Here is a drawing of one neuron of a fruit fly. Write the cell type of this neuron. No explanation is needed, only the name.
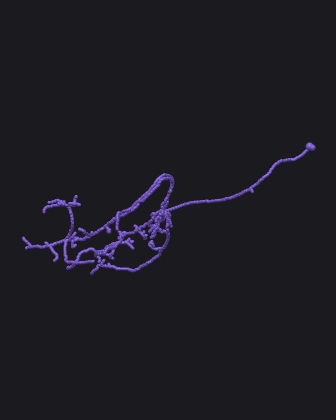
IN06A104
